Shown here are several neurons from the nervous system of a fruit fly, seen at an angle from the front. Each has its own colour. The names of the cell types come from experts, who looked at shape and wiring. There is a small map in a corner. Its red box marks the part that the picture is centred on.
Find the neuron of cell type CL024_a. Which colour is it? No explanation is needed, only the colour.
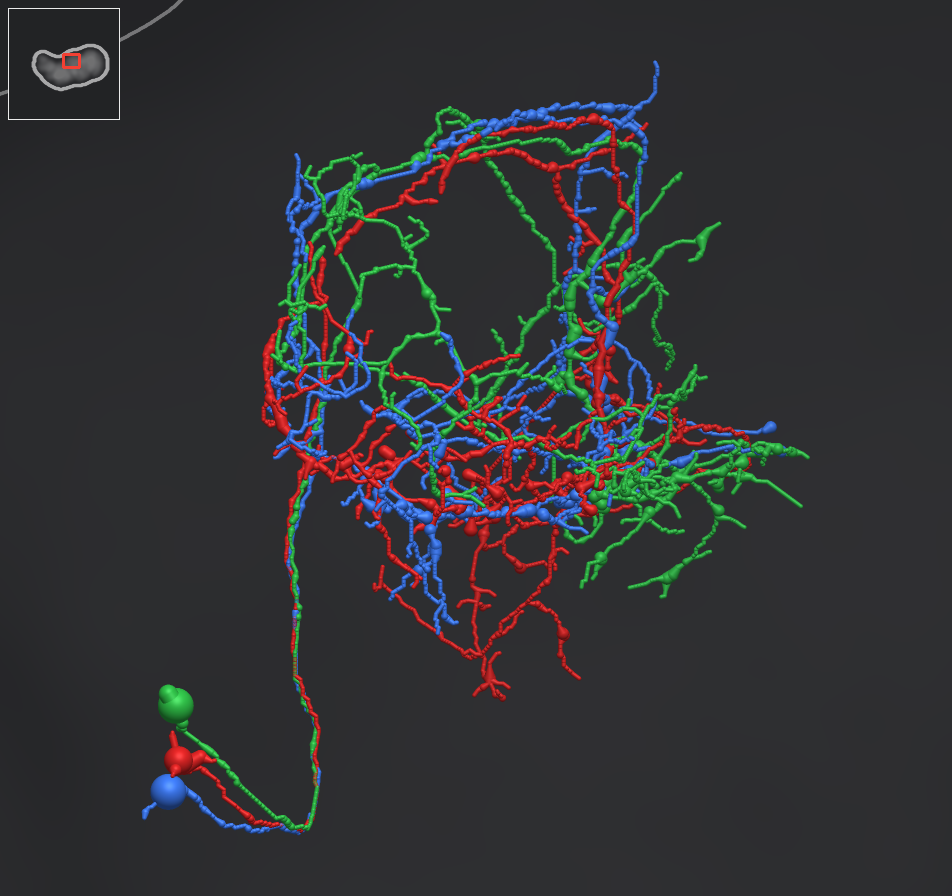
green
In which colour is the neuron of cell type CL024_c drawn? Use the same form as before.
blue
